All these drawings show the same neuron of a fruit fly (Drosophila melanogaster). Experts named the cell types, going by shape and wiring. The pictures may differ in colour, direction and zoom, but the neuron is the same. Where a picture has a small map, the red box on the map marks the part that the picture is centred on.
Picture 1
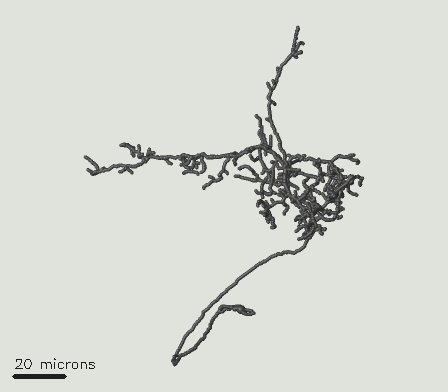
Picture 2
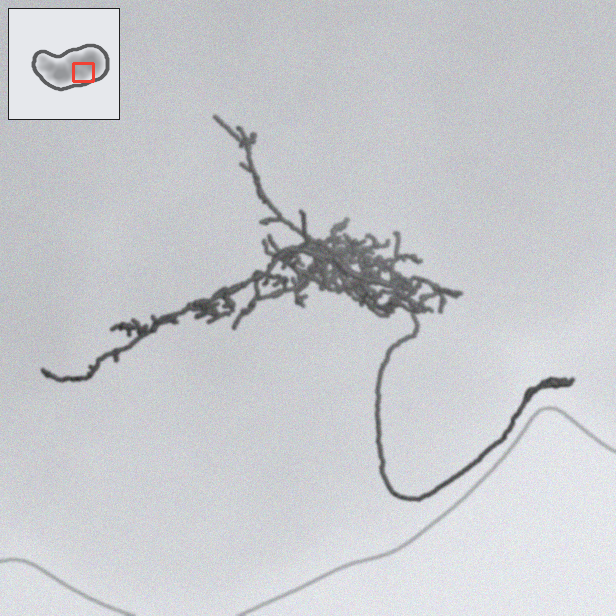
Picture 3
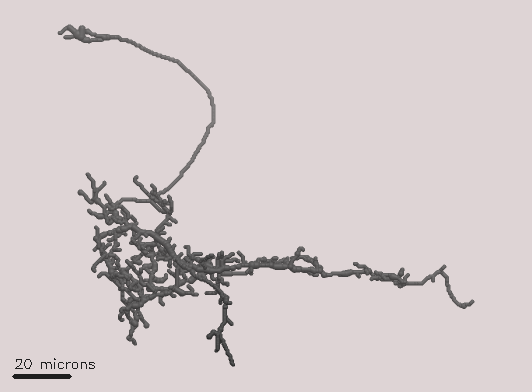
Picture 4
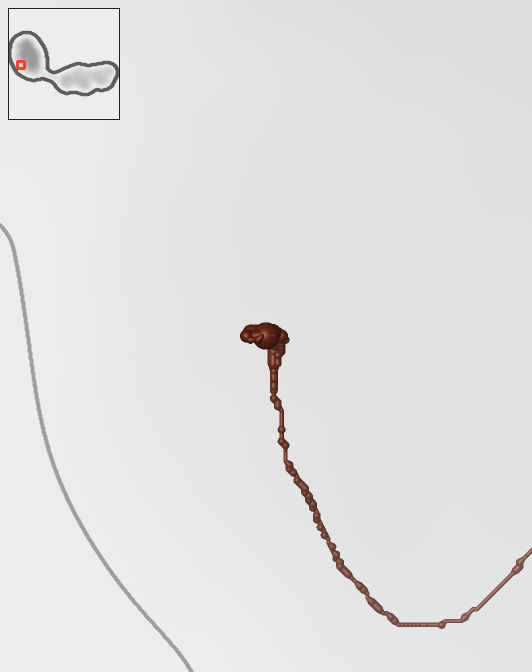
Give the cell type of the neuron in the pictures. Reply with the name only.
AMMC037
